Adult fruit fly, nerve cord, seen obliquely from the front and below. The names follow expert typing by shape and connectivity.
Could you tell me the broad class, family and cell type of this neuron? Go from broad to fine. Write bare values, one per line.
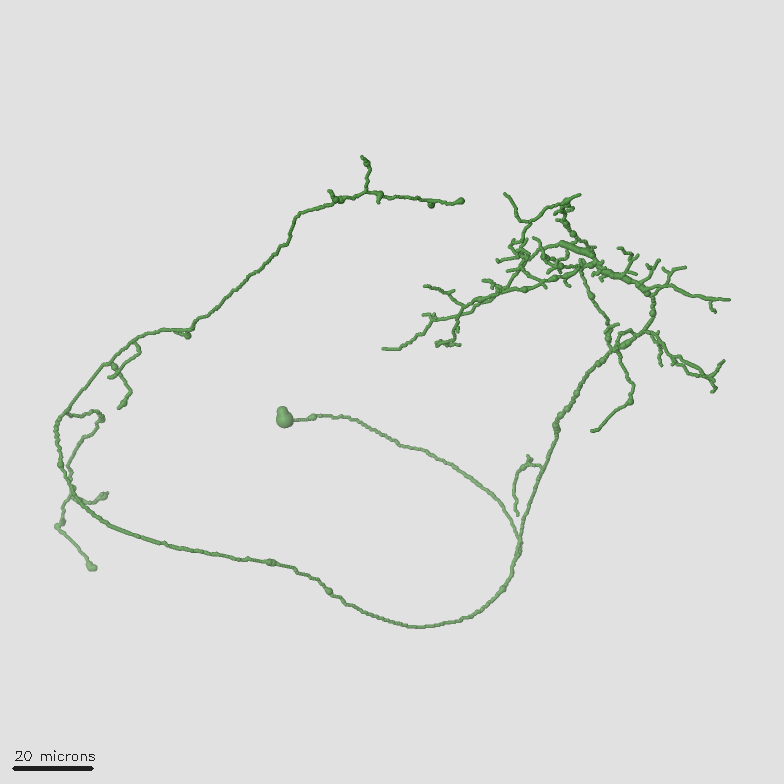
nerve-cord intrinsic neuron
hemilineage 19B
IN19B085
